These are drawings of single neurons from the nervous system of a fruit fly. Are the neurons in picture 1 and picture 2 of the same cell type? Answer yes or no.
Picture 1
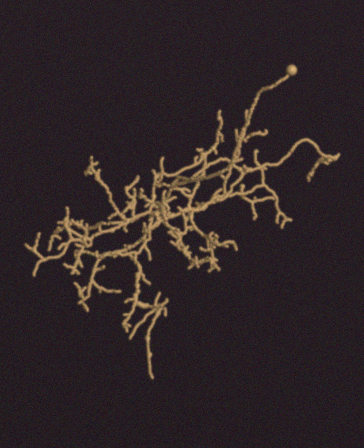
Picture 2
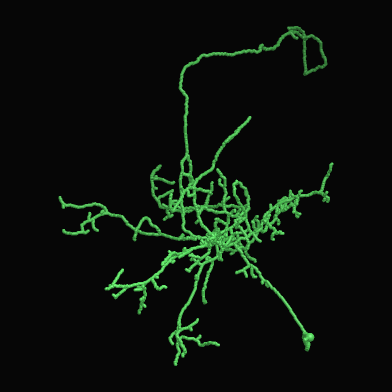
no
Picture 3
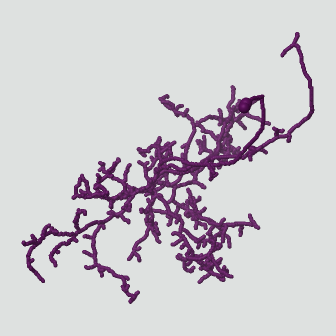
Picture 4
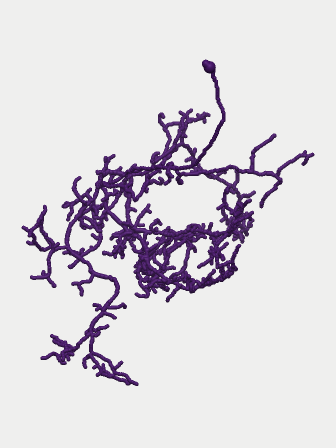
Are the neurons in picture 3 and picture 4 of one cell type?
yes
